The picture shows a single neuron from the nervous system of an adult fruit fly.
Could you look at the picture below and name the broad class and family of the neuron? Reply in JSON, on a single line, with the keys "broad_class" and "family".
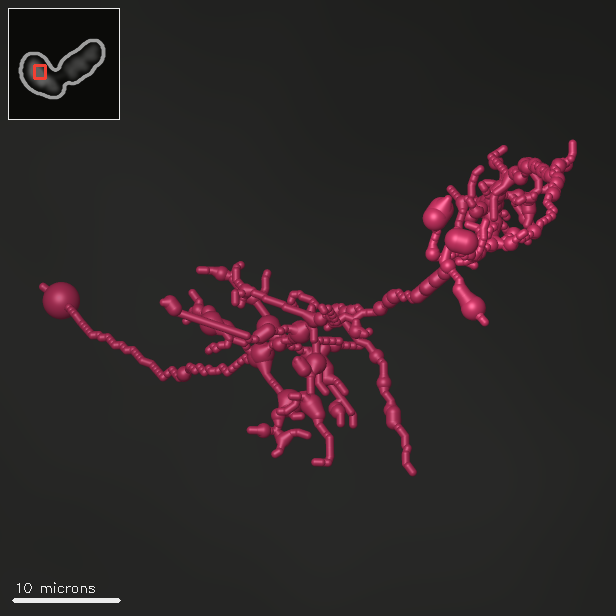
{"broad_class": "optic-lobe intrinsic neuron", "family": "Tm"}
